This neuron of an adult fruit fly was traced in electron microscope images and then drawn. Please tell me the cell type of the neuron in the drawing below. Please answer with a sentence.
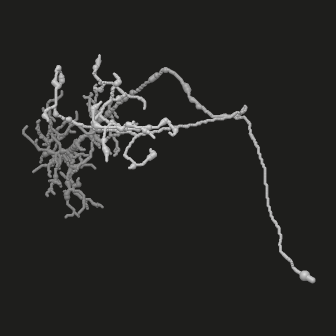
The cell type is LC17.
